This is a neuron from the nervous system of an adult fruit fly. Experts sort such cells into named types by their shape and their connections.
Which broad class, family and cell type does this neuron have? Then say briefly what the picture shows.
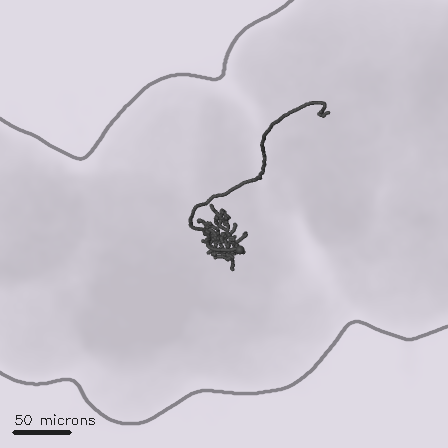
It is a visual projection neuron. The family is MeTu. It is of cell type MeTu3c. The cell body is in the middle of the picture. From top to bottom in the picture it spans about 150 microns.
